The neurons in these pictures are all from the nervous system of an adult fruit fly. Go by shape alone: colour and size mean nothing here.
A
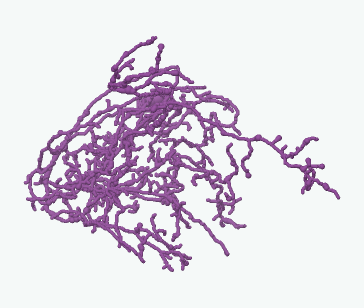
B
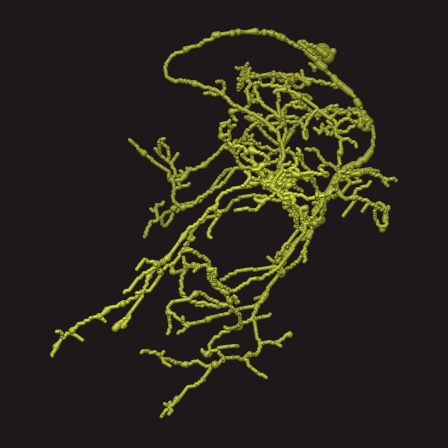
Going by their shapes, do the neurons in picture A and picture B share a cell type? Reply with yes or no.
yes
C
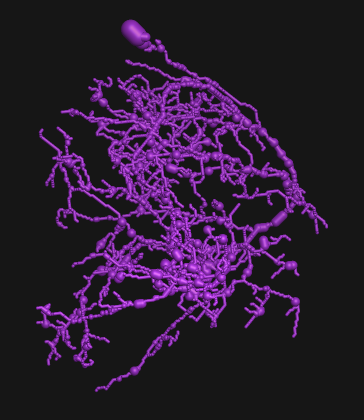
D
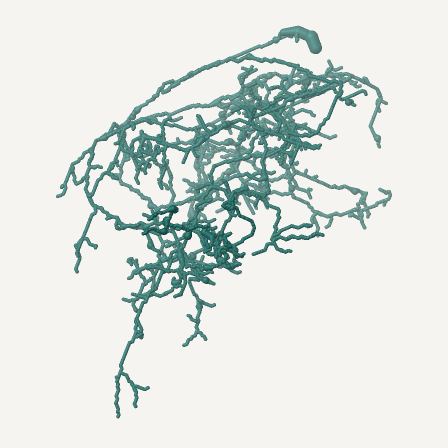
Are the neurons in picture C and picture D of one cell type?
no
